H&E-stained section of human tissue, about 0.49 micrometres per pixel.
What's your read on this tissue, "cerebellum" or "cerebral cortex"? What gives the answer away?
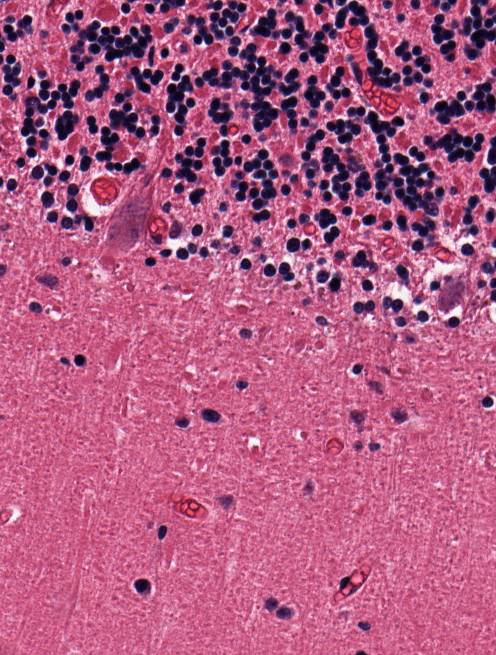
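This is cerebellum. The upper part of the field is a dense dark band of small, round, dark nuclei with scant cytoplasm; the lower part is a pale pink, sparsely cellular zone.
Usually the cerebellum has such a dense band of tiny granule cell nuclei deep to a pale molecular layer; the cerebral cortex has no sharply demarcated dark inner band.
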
